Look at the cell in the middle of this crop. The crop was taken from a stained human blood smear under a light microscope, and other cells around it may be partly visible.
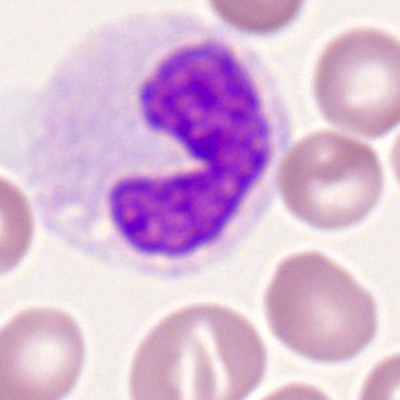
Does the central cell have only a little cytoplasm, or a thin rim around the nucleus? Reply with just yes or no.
No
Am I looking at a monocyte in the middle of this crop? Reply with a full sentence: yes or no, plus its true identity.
Yes, the cell that the crop is centered on is a monocyte.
